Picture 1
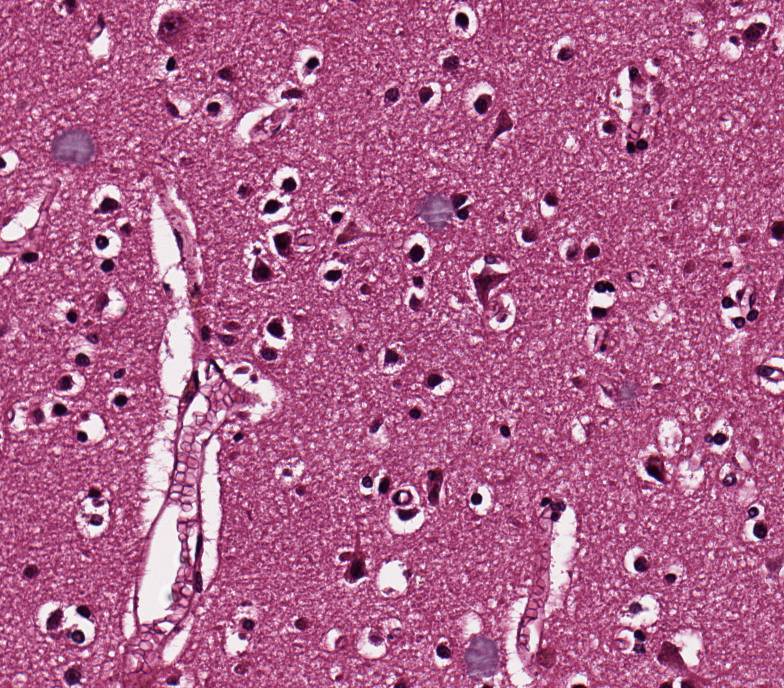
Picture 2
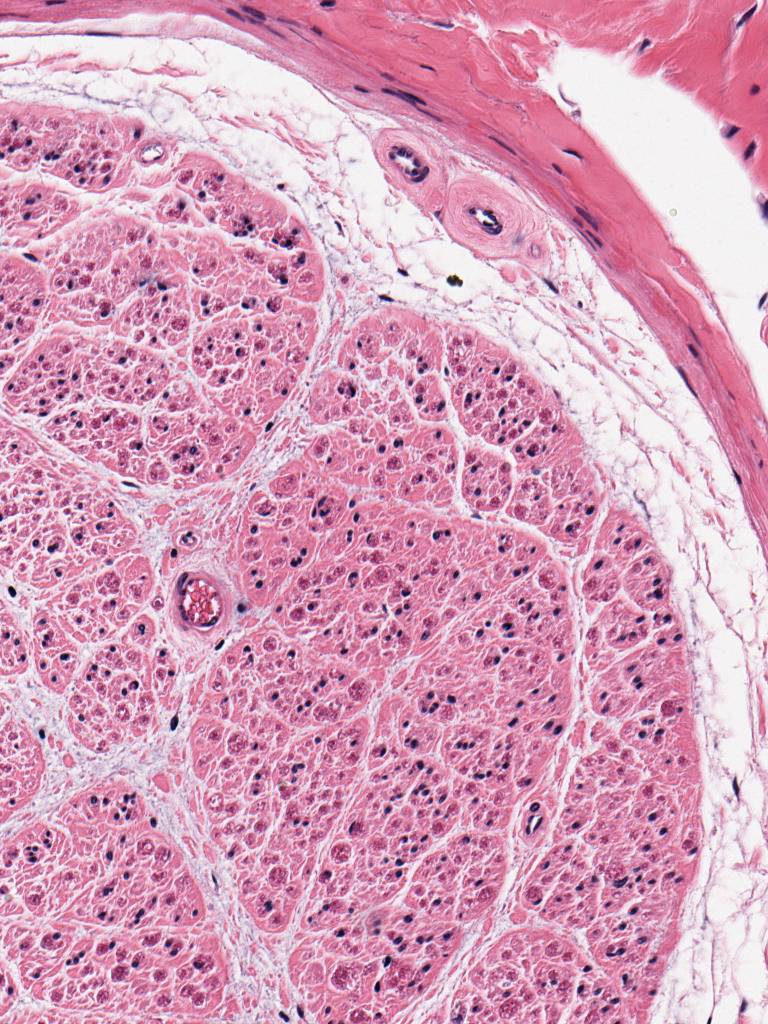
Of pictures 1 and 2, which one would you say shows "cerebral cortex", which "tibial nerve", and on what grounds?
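Picture 1 is cerebral cortex; picture 2 is tibial nerve. In picture 1 the background everywhere is a finely granular pink feltwork, without glands, tubules or epithelium. A few cells there have larger angular or triangular dark profiles, one of them in the lower centre. Clear empty halos surround many cells and the vessels, consistent with shrinkage artefact. Picture 2 is instead divided into many rounded fascicles, separated by thin pale septa of connective tissue. The fibres inside are cut across as small round profiles, among scattered small dark oval nuclei. At the top of the field, outside the fascicles, two small thick-walled vessels lie in loose pale connective tissue.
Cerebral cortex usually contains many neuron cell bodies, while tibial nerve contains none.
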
